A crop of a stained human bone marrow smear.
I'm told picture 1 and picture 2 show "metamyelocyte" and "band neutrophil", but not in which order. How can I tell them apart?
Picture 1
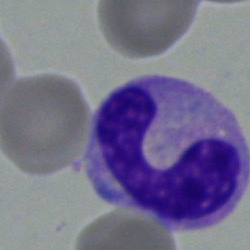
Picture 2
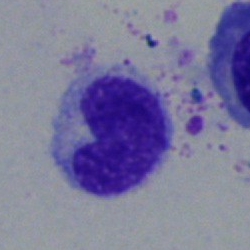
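Band neutrophil in picture 1; metamyelocyte in picture 2. Nucleus, picture 1: curved, horseshoe-shaped band.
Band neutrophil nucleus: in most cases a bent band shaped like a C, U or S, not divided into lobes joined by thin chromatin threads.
Nucleus, picture 2: kidney-shaped, notched on the left side, lying off-centre toward the right.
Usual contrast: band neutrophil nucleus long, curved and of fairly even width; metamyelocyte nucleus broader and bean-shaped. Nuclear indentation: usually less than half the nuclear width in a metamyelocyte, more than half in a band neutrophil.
Chromatin, picture 1: dark purple and condensed, with small paler spots; no nucleoli.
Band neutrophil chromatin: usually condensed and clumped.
Cytoplasm, picture 2: pale greyish-blue, widest on the left side, no distinct granules. Outlines: picture 1 roughly round and smooth; picture 2 round to oval. Picture 1 also: red cell against the left edge.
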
